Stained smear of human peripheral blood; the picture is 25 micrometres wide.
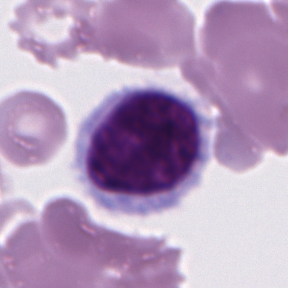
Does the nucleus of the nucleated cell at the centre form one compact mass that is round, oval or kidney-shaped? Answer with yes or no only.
Yes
